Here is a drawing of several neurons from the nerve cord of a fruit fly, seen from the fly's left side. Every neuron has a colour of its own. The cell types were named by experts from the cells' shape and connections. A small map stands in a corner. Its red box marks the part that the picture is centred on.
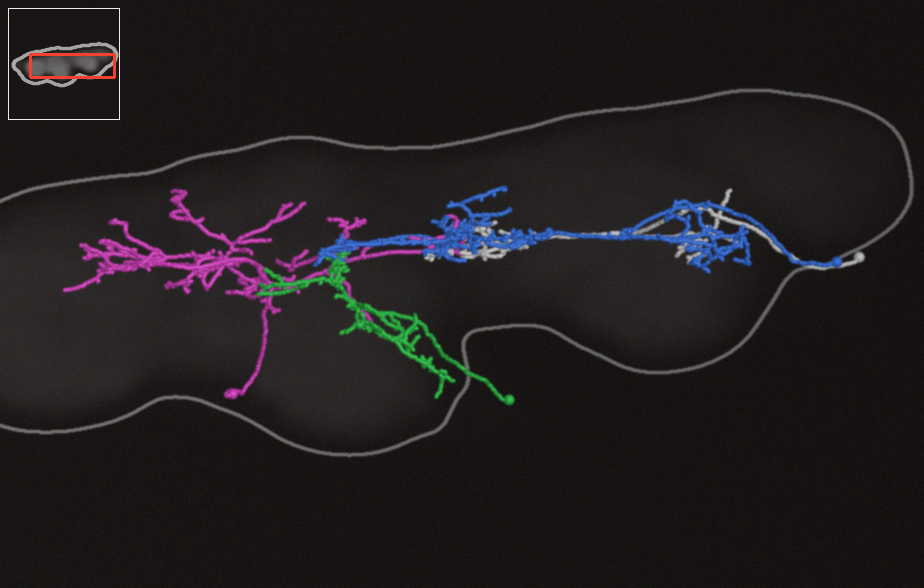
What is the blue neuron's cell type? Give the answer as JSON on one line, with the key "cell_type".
{"cell_type": "IN21A043"}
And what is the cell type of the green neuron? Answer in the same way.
{"cell_type": "IN21A087"}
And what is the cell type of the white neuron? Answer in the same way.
{"cell_type": "IN21A099"}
